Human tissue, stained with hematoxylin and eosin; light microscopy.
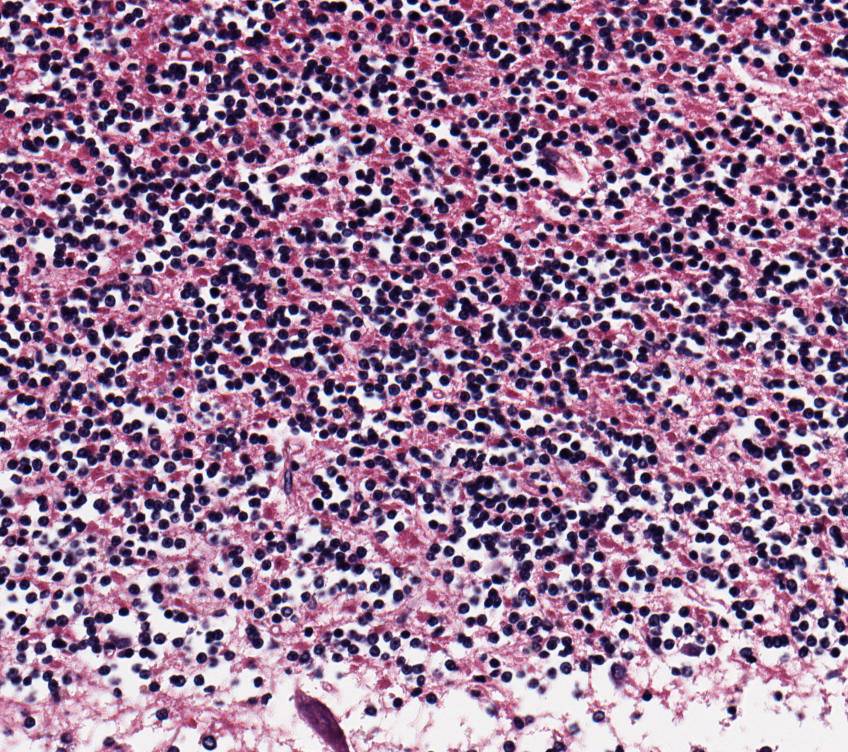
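Cerebellum, haematoxylin and eosin. Small, round, uniform, dark nuclei with dense chromatin and almost no visible cytoplasm are packed densely and fairly evenly across almost the whole field, without organised units. Irregular patches of pink, finely fibrillary material lie between them. Towards the lower field the nuclei thin out and the fibrillary background becomes looser and paler.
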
